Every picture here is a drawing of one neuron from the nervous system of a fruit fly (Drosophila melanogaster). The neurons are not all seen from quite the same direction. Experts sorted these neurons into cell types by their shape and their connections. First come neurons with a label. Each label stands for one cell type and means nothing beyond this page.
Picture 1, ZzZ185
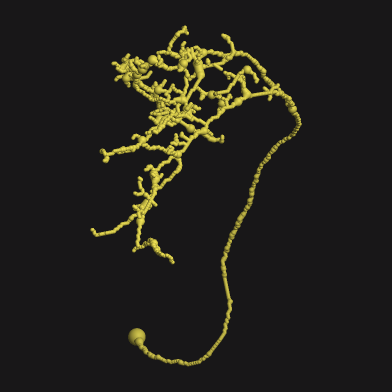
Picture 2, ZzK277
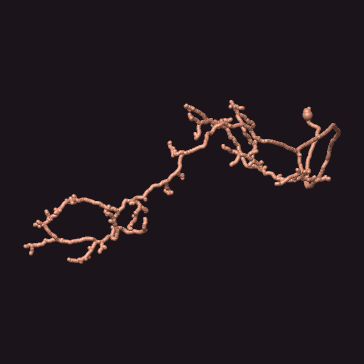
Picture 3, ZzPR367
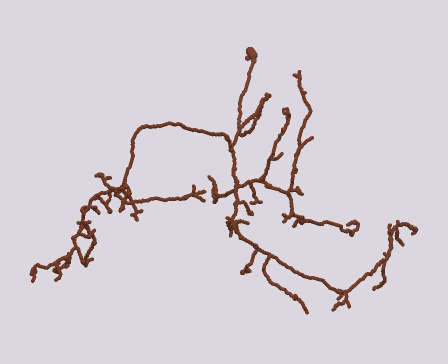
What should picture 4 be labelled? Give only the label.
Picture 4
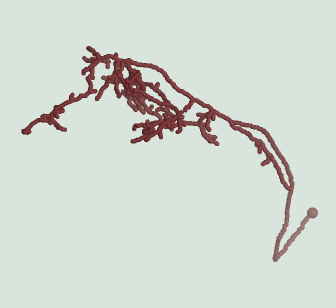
ZzZ185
